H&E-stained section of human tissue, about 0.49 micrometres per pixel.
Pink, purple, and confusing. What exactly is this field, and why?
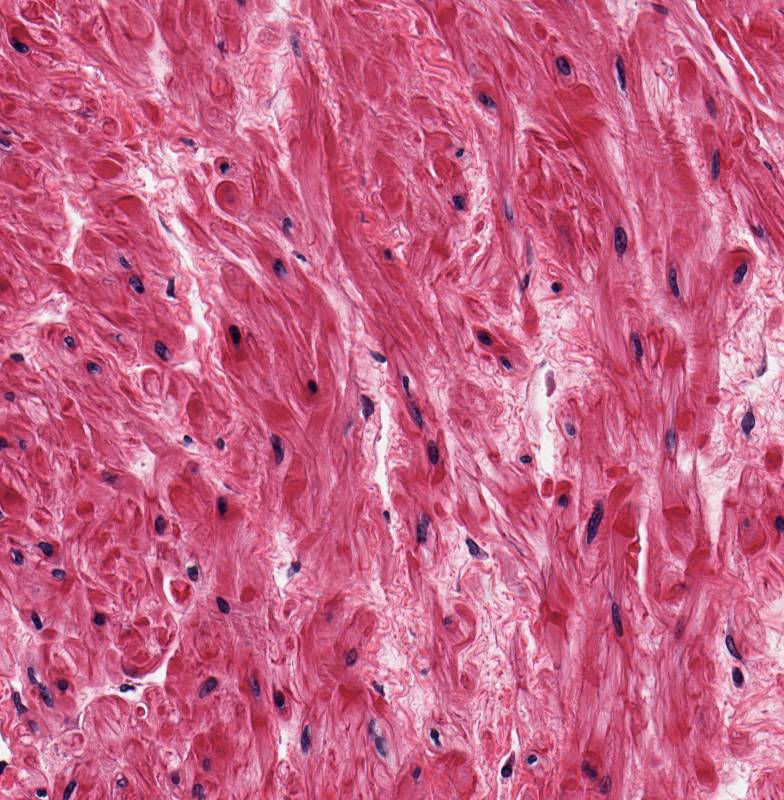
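Fibromuscular stroma makes up this field. Interlacing bundles of spindle cells fill it entirely, with no other tissue type present. Their nuclei are elongated, dark and blunt-ended, one to a cell, and the cytoplasm is abundant and bright pink.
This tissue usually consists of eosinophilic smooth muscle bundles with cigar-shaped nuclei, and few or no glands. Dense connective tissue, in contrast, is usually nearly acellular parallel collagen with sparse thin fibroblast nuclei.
No epithelium or glands appear anywhere here.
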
